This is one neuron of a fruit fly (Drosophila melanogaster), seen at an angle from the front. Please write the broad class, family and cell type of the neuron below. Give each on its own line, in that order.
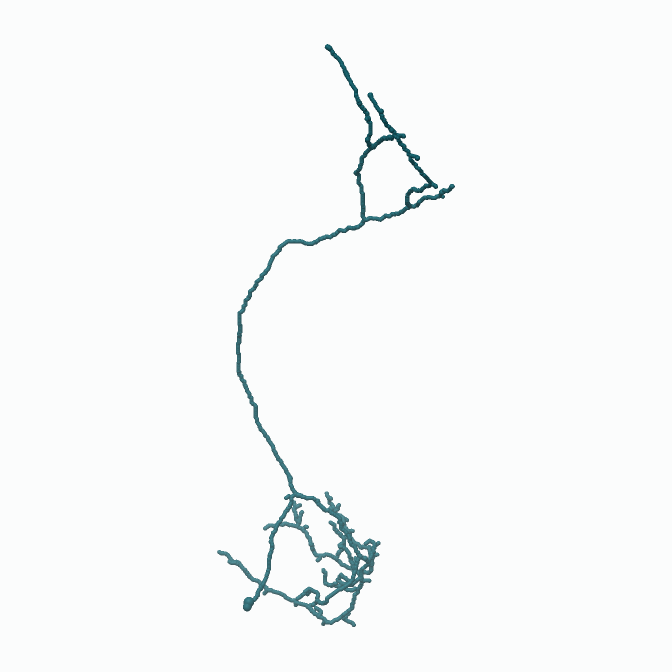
visual projection neuron
LoVP
LoVP3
